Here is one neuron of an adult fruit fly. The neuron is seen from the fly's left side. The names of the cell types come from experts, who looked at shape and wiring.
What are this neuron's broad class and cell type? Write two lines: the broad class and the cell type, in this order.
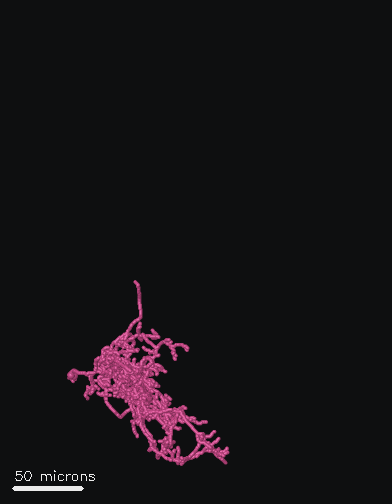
central-brain intrinsic neuron
GNG049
